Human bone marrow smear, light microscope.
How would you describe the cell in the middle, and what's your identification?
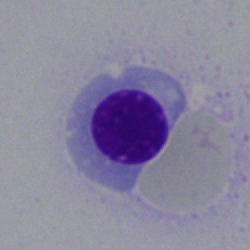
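First point, the cell outline: irregular, with a notch at the top. Second, the position of the nucleus: it lies off-centre toward the right side of the cell. Third, the chromatin: dense and deep purple. Fourth, the cytoplasm: no granules are seen. Final point, the name: erythroblast.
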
